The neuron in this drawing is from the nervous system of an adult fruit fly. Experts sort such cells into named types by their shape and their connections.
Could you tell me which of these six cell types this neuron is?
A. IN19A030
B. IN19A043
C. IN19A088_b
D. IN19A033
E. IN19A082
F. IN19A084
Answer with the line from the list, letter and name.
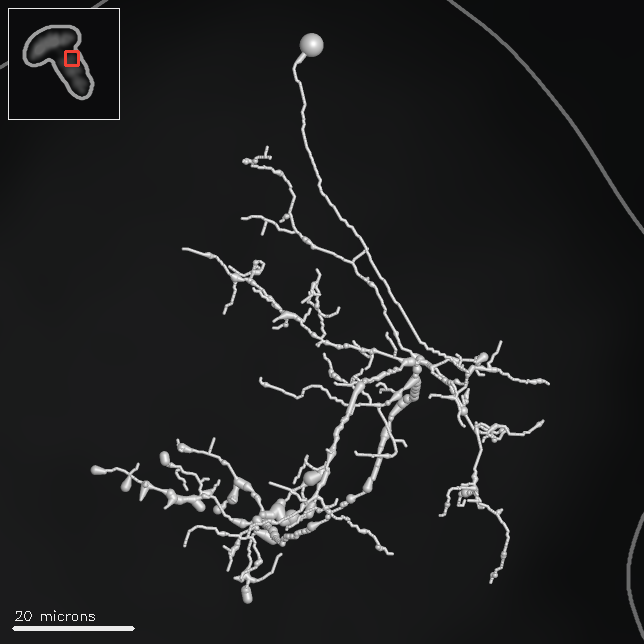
C. IN19A088_b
